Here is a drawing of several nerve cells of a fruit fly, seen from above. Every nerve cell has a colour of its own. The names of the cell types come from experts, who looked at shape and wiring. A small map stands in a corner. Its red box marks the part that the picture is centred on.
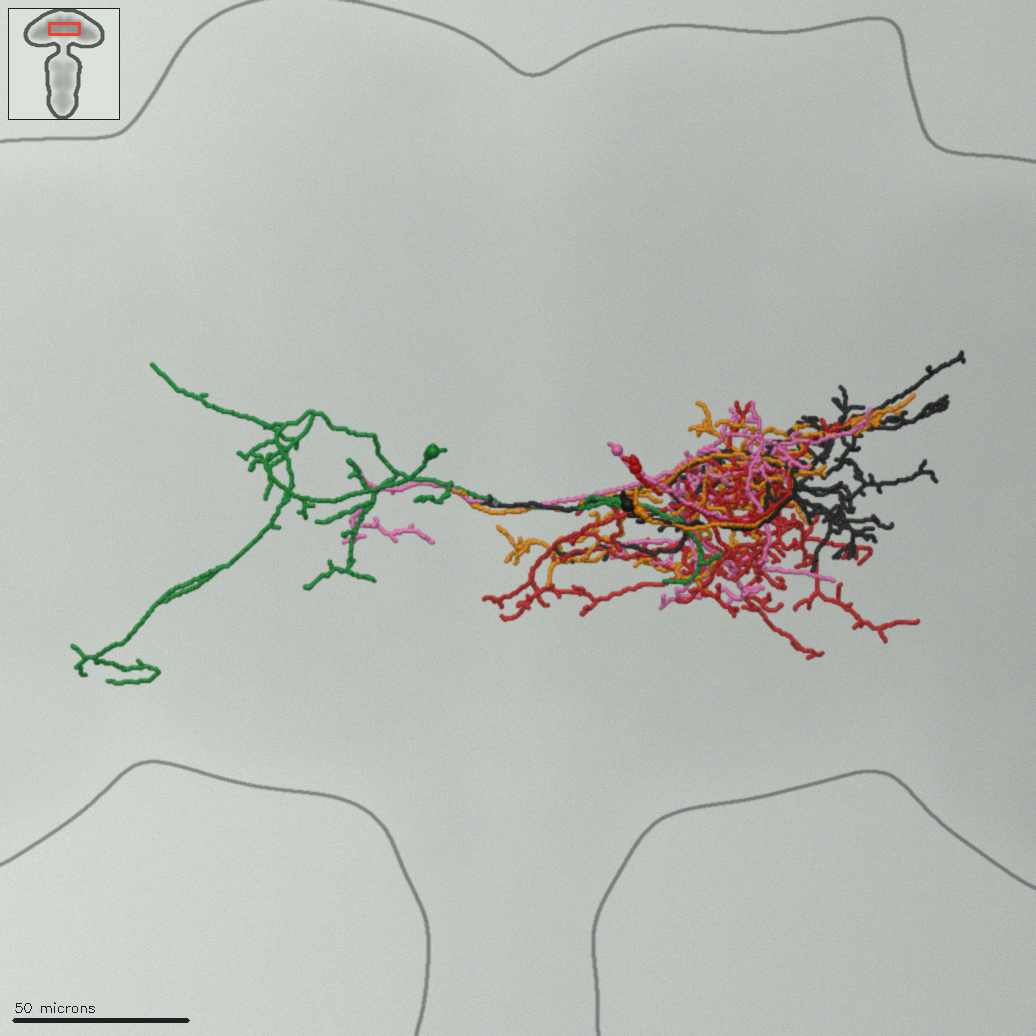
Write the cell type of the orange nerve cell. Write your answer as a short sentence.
The cell type is CL185.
